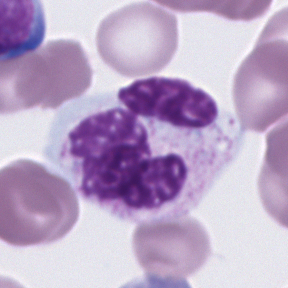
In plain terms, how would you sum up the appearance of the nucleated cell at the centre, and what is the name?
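Start with the nucleus: you can see it is divided into several separate lobes. Its chromatin is dark purple and coarsely clumped. Around it, the cytoplasm is pale and only lightly tinted, with fine pinkish-violet granules scattered through it. So what you are looking at is a segmented neutrophil.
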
